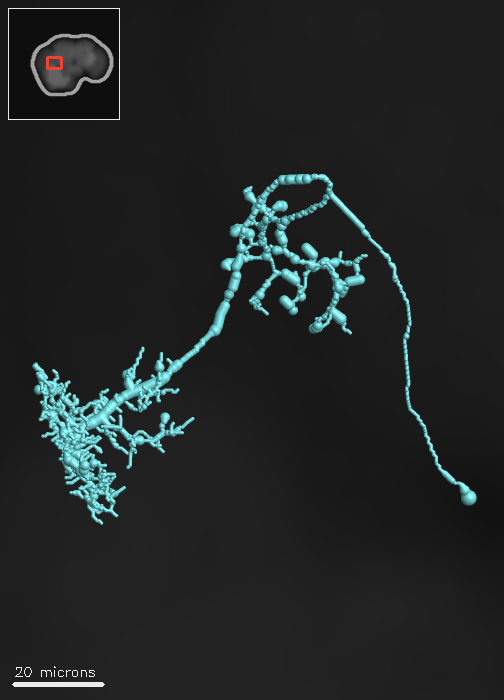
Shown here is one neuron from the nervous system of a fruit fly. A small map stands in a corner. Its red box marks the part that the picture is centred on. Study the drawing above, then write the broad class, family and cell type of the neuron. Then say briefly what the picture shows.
This is a visual projection neuron. Its family is hemilineage VPNv1. Its cell type is LC17. The cell body can be seen at the lower right of the picture. By the scale bar it is about 100 microns wide in this view. The picture shows dozens of branch ends.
